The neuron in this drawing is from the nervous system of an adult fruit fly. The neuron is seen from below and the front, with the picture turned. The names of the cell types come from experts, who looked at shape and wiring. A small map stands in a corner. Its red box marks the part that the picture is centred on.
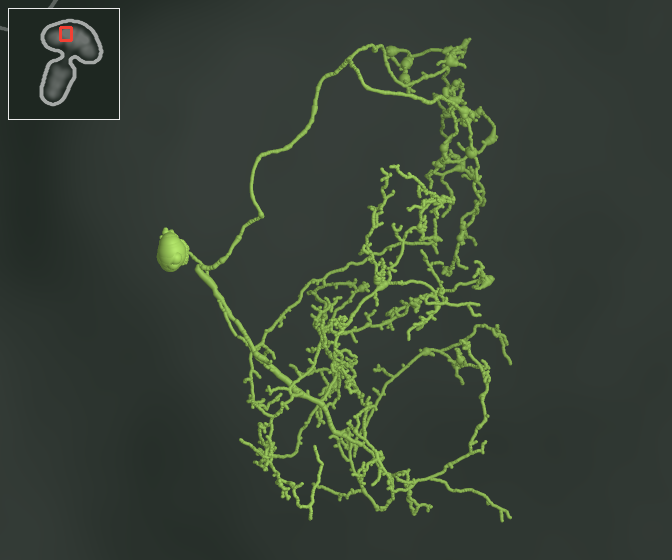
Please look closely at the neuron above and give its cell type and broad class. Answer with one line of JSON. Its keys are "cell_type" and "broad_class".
{"cell_type": "AVLP380", "broad_class": "central-brain intrinsic neuron"}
